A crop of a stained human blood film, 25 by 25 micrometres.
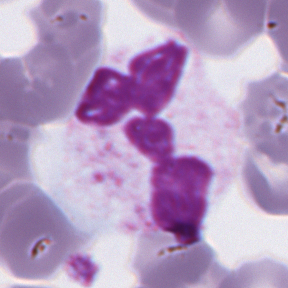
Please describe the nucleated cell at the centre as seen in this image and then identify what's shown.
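Checking the nucleus first: it is split into four lobes joined by narrow constrictions, strung in a chain running diagonally from upper left to lower right. Second, the chromatin: dense and dark purple. Third, the outline: roughly round. The cell is a segmented neutrophil.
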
